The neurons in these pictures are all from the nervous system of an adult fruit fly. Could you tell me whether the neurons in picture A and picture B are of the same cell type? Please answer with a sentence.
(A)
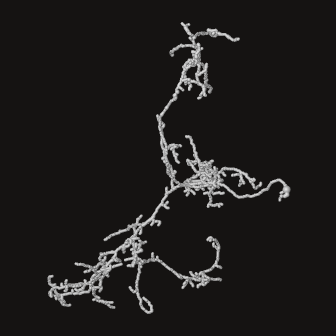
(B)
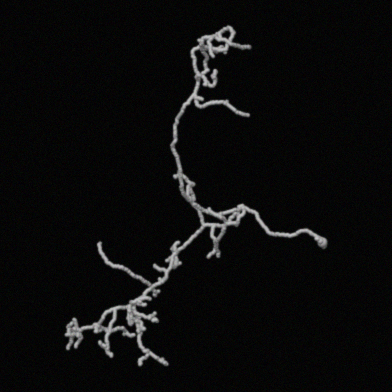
They are of different cell types.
